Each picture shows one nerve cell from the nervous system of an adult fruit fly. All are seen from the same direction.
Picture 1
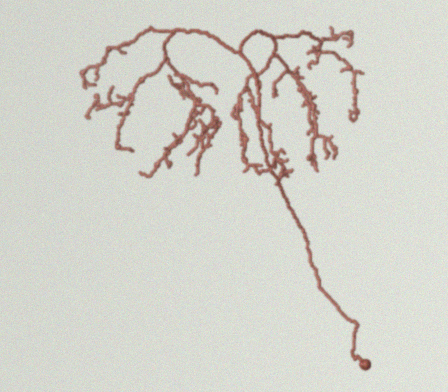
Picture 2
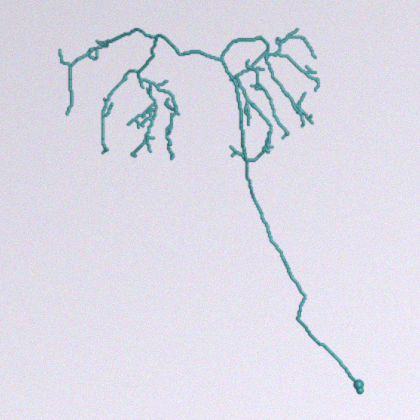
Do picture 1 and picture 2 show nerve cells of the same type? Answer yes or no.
no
